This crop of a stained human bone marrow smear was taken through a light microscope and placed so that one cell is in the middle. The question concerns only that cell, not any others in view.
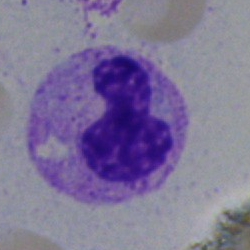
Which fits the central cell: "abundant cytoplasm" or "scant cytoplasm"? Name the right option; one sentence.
What surrounds the nucleus is plentiful cytoplasm.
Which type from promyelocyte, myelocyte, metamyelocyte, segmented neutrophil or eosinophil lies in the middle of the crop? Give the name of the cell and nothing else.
segmented neutrophil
